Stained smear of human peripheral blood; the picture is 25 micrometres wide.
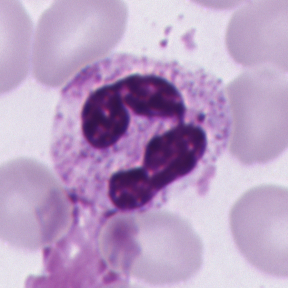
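Segmented neutrophil in a stained smear of human peripheral blood. The roughly round cell has a nucleus divided into several lobes linked by narrow connections, with no visible nucleoli. Many fine lilac granules fill the cytoplasm.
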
